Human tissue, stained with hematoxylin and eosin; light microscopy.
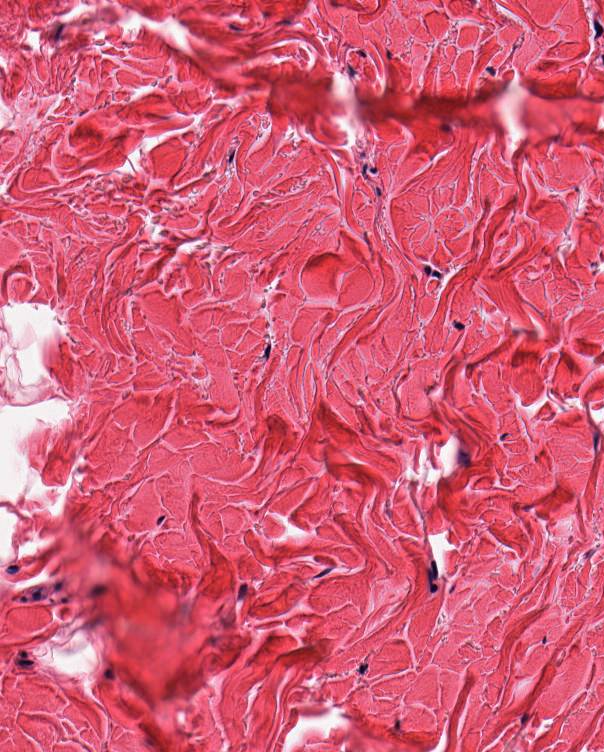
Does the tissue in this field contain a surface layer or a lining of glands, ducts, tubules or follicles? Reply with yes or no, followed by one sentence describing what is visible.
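No. No epithelium is present anywhere in the field.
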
